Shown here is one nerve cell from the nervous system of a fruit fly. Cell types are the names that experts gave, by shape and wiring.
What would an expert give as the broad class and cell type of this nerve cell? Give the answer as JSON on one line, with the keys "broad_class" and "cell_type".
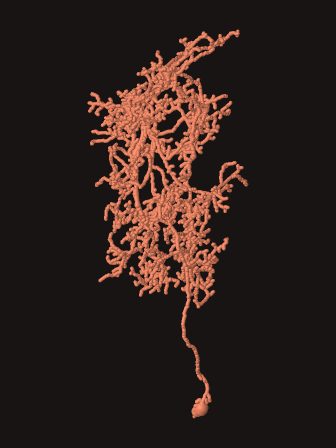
{"broad_class": "central-brain intrinsic neuron", "cell_type": "AOTU064"}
